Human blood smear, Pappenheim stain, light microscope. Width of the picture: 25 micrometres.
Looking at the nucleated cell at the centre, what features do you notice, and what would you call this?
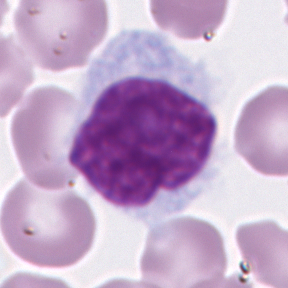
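The outer edge of this cell is faint and irregular rather than smooth and sharply drawn. A shallow notch marks the lower right border of the nucleus. The cytoplasm is pale greyish blue, without distinct coarse granules. This is a hairy cell.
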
